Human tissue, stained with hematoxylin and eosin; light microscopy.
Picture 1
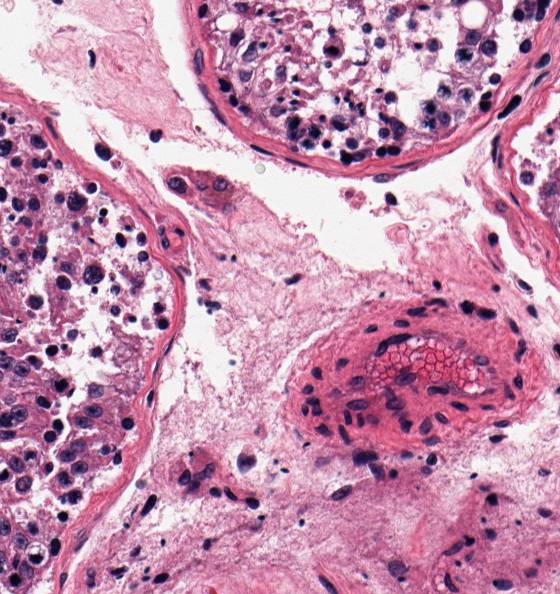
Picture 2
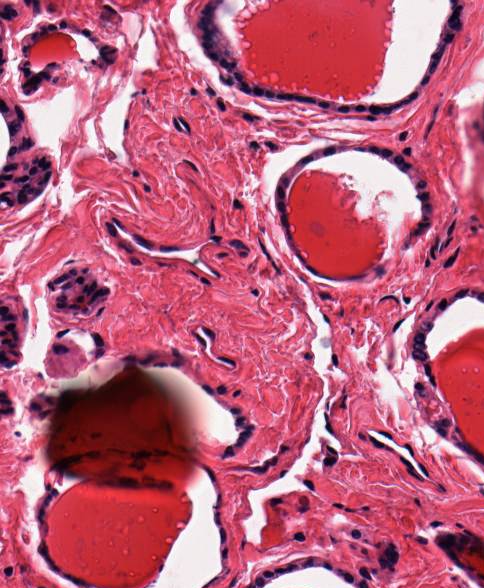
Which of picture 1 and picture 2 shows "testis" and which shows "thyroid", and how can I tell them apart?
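Testis sits in picture 1 and thyroid in picture 2. First, contents: the testis tubules are filled with many loosely arranged cells with round, dark-staining nuclei, while the thyroid's rounded follicles hold homogeneous, deeply eosinophilic material.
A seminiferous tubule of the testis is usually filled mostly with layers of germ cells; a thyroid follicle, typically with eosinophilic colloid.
Second, lining: the thyroid follicles have a single layer of flattened to low cuboidal cells with dark nuclei.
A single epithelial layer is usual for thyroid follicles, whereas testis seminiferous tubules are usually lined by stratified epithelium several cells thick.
Third, stroma: between the testis tubules it is pale pink, loose and finely fibrillar, while in the thyroid broad stroma with wide bands of pink, wavy collagen fills the centre.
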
